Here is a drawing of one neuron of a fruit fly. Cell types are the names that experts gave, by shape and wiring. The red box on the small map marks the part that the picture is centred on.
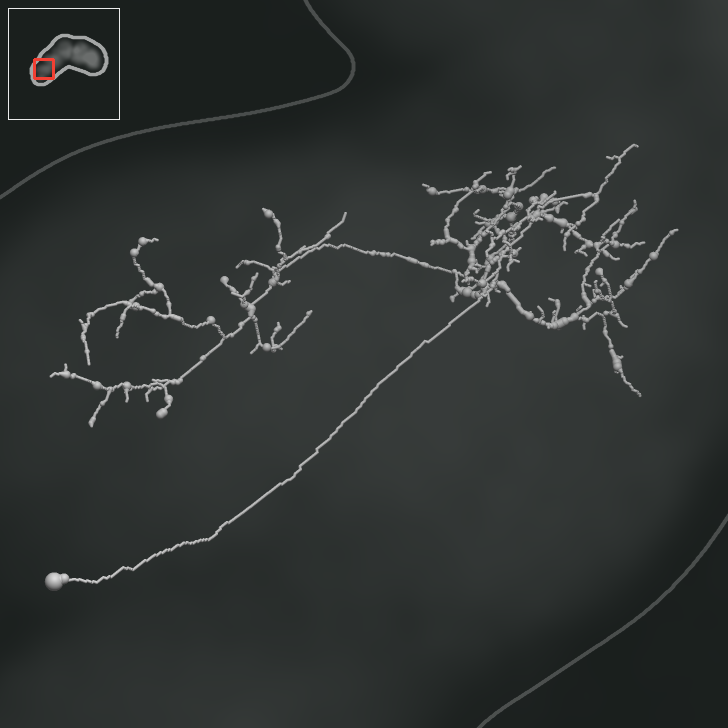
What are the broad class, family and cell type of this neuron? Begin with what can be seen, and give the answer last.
The cell body can be seen at the lower left of the picture. The picture shows dozens of branch ends. This is a nerve-cord intrinsic neuron. Its family is hemilineage 12B. Its cell type is IN12B068_a.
